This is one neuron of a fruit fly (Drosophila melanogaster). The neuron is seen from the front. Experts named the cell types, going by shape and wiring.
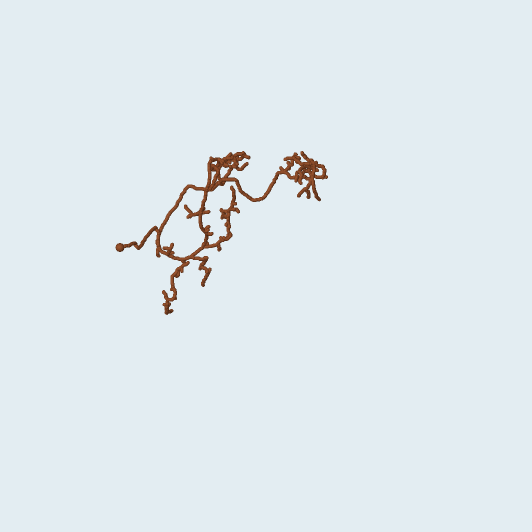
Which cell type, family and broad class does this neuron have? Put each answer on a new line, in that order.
CRE060
hemilineage CREl1
central-brain intrinsic neuron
